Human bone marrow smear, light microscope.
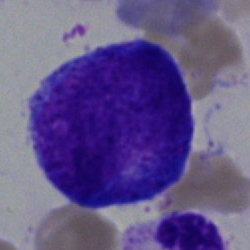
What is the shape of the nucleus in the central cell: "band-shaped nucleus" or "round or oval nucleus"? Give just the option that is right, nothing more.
Round or oval nucleus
